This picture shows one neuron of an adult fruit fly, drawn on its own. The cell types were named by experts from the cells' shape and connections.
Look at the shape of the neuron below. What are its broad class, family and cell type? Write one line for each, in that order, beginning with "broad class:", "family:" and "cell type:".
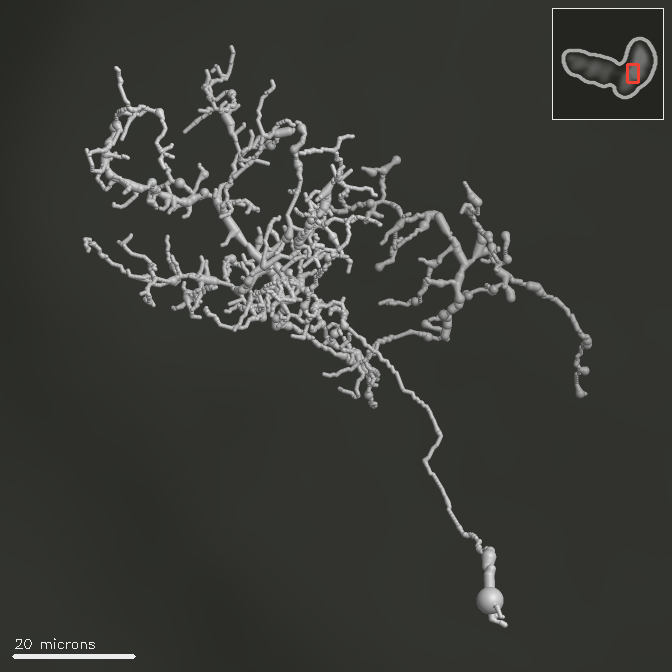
broad class: central-brain intrinsic neuron
family: hemilineage VLPl2_posterior
cell type: LHAV2b2_a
